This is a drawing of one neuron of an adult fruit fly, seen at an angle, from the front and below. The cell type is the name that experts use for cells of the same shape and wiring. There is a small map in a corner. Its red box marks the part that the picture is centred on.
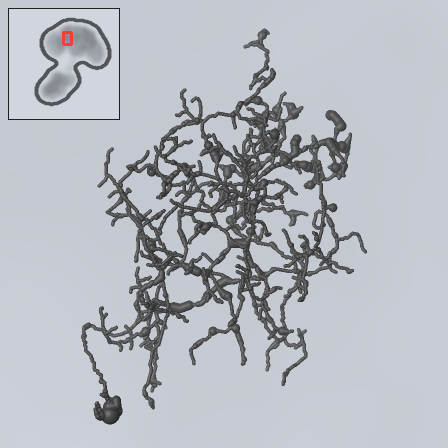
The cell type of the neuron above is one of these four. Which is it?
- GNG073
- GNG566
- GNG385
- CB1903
CB1903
